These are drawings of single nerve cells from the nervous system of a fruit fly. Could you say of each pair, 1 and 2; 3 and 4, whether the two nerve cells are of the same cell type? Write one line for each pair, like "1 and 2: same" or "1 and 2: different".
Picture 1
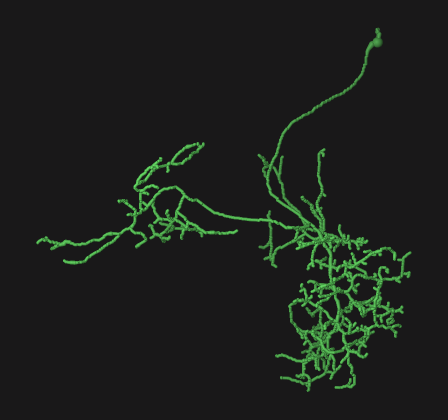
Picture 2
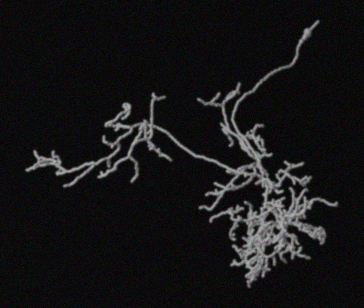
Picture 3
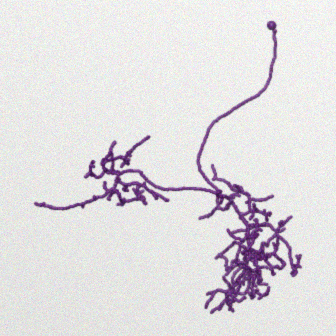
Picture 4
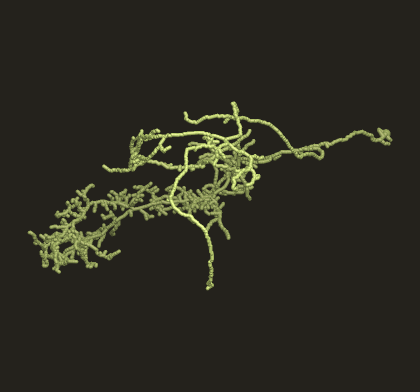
1 and 2: same
3 and 4: different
